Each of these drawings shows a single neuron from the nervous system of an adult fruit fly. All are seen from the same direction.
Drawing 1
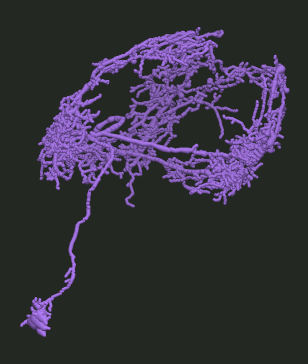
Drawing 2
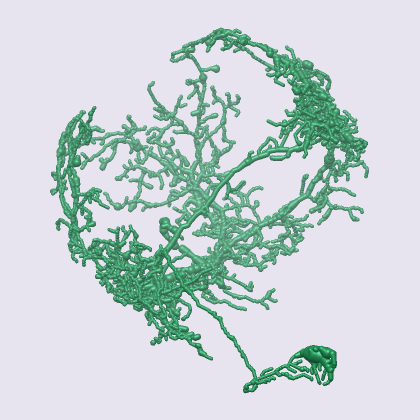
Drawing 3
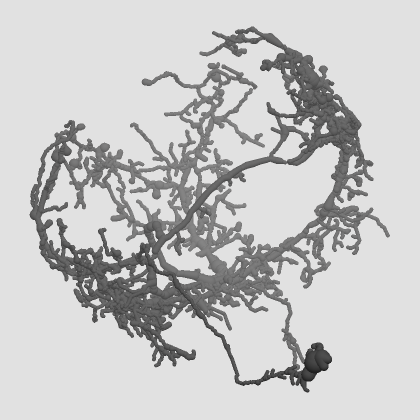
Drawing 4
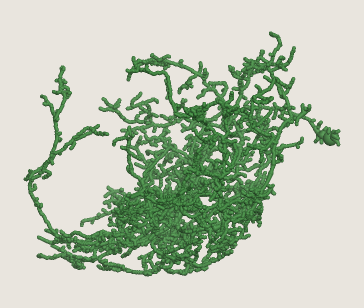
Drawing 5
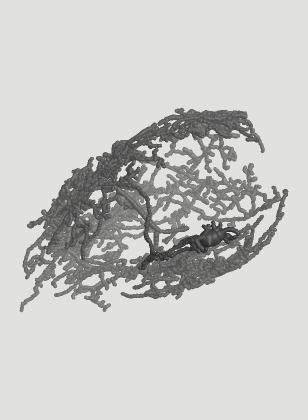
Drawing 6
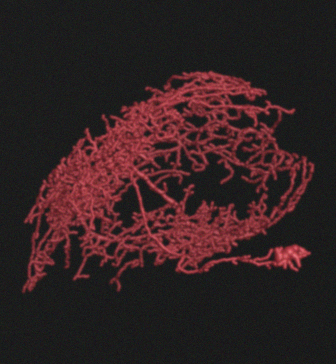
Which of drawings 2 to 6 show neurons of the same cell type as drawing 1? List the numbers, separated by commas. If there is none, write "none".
2, 3, 5, 6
